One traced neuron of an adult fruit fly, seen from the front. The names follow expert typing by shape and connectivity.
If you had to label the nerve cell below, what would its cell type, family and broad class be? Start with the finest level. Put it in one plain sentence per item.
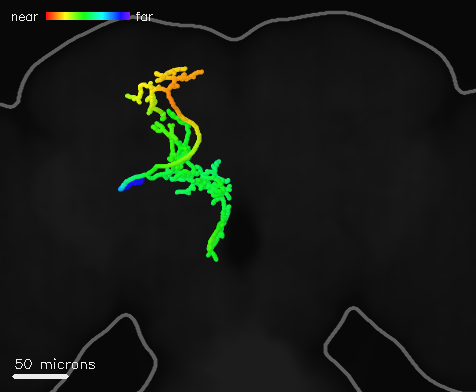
Type aIPg7 of hemilineage VLPl&p1_posterior, a central-brain intrinsic neuron.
